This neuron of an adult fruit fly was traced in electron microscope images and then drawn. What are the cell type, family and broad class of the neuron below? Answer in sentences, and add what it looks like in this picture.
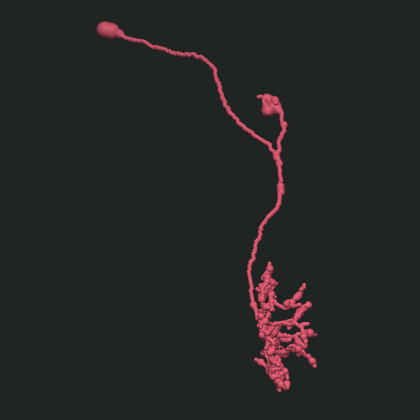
Its cell type is ER3m. Its family is hemilineage EBa1. This is a central-brain intrinsic neuron. The cell body can be seen at the upper left of the picture. As drawn here it is taller than it is wide.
